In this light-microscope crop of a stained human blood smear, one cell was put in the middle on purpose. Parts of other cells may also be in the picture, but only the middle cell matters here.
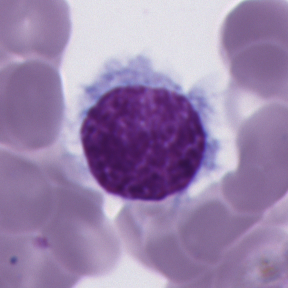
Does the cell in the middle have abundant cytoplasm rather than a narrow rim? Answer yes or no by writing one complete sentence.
No, its cytoplasm is scant rather than broad.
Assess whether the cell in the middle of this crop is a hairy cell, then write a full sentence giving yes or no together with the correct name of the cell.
Yes, the cell in the middle of the crop is a hairy cell.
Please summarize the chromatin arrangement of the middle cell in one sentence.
Its chromatin is clumped in a coarse pattern.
